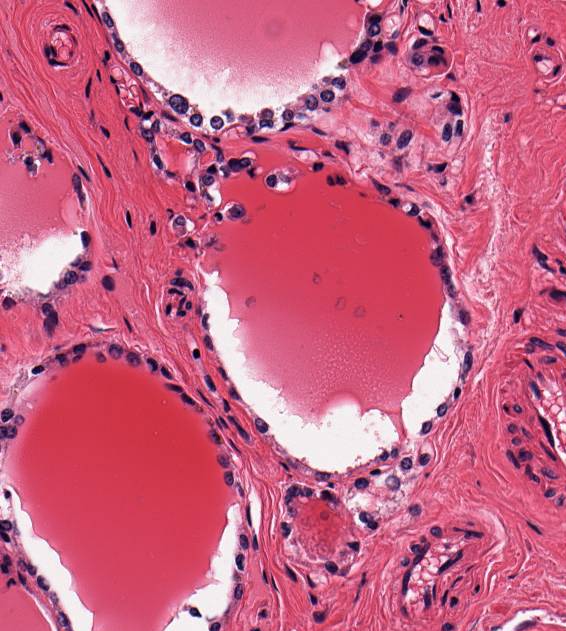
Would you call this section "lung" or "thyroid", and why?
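It's thyroid. The follicles here are large and rounded, filled with pink material, with one in the centre.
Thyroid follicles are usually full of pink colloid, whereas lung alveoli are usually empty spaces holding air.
Each follicle has a single layer of flattened to low cuboidal lining cells.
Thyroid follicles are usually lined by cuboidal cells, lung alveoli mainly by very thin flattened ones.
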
